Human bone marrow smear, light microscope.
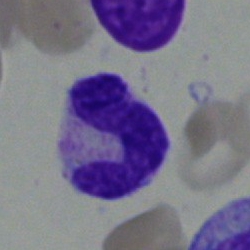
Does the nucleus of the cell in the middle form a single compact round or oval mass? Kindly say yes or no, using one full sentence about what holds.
No, it is a curved band without separate lobes that the nucleus forms.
